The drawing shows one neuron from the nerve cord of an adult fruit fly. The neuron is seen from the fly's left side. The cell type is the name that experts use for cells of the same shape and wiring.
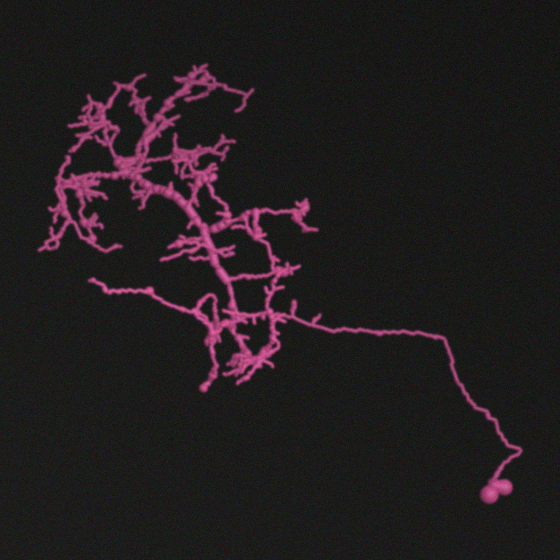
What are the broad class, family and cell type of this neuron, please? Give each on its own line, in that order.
nerve-cord intrinsic neuron
hemilineage 20A.22A
IN20A.22A036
